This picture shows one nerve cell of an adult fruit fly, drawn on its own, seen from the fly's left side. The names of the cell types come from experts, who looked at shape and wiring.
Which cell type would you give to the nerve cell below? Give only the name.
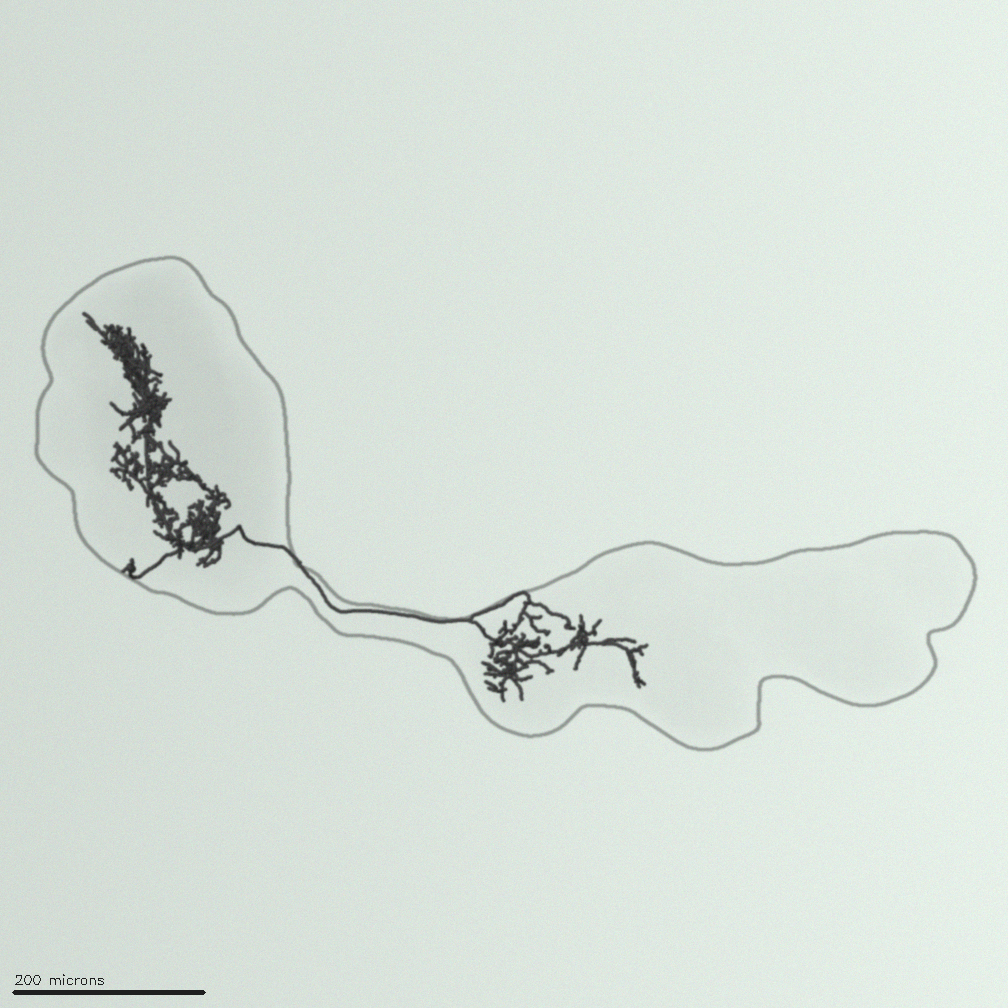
DNg101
